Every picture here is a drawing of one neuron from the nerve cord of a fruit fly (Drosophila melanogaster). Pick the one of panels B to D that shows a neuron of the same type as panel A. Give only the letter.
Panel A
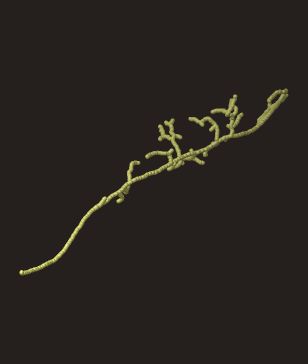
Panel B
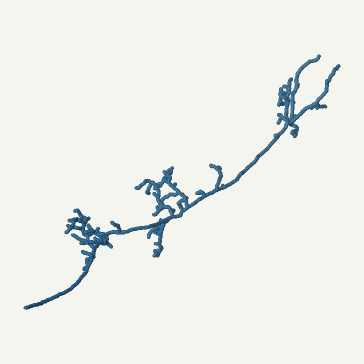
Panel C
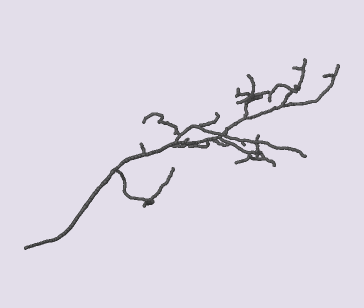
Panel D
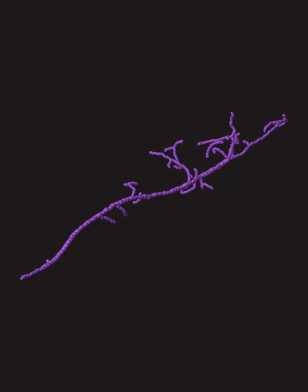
D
